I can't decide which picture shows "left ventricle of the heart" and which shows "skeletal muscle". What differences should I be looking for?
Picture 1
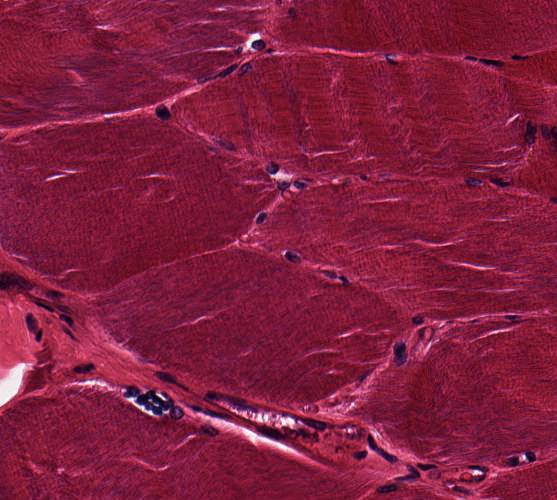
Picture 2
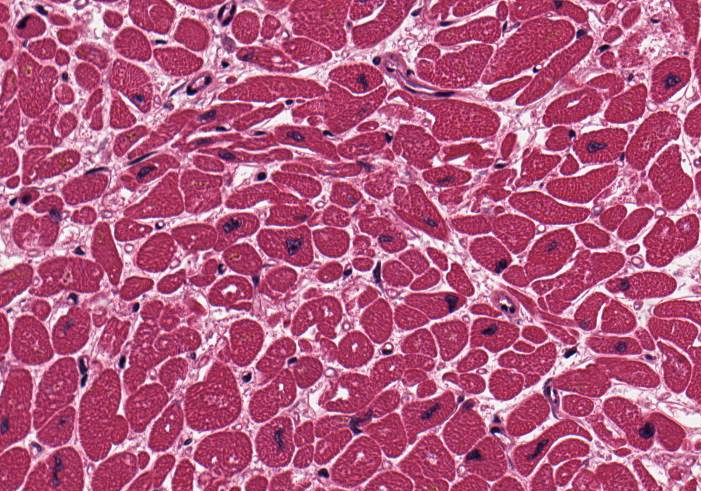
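Answer: picture 1 shows skeletal muscle and picture 2 shows left ventricle of the heart. The two differ first in where the nuclei lie: at the fibre edges in picture 1, centrally within the fibre profiles in picture 2.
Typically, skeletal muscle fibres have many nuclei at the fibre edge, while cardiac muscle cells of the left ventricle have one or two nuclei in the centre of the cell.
In picture 1, large, closely packed polygonal profiles cut across or obliquely fill the field; in picture 2, most fibres are cut in cross section as rounded to polygonal profiles with deep pink, finely stippled cytoplasm.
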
